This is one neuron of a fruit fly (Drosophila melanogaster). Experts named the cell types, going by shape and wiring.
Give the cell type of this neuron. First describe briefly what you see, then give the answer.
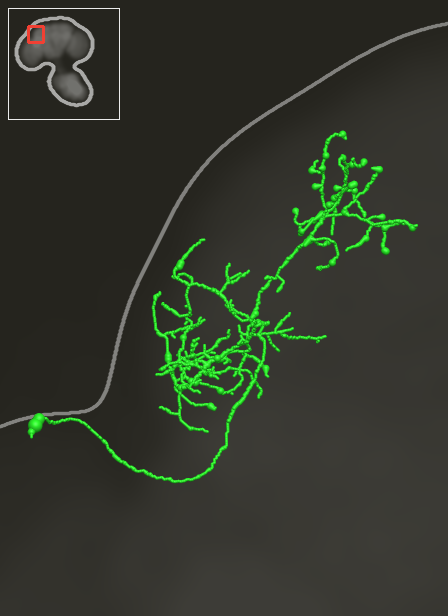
Dozens of branch ends can be seen. As drawn here it is about as wide as it is tall. It is a central-brain intrinsic neuron. The cell type is CB3762.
